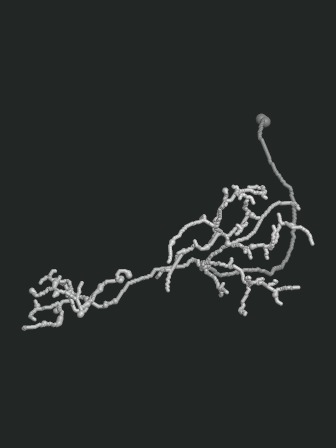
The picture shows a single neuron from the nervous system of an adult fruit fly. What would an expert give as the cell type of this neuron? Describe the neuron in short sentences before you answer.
Its cell body lies at the upper right of the picture. The picture shows dozens of branch ends. This is a central-brain intrinsic neuron. It is of cell type CB2448.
